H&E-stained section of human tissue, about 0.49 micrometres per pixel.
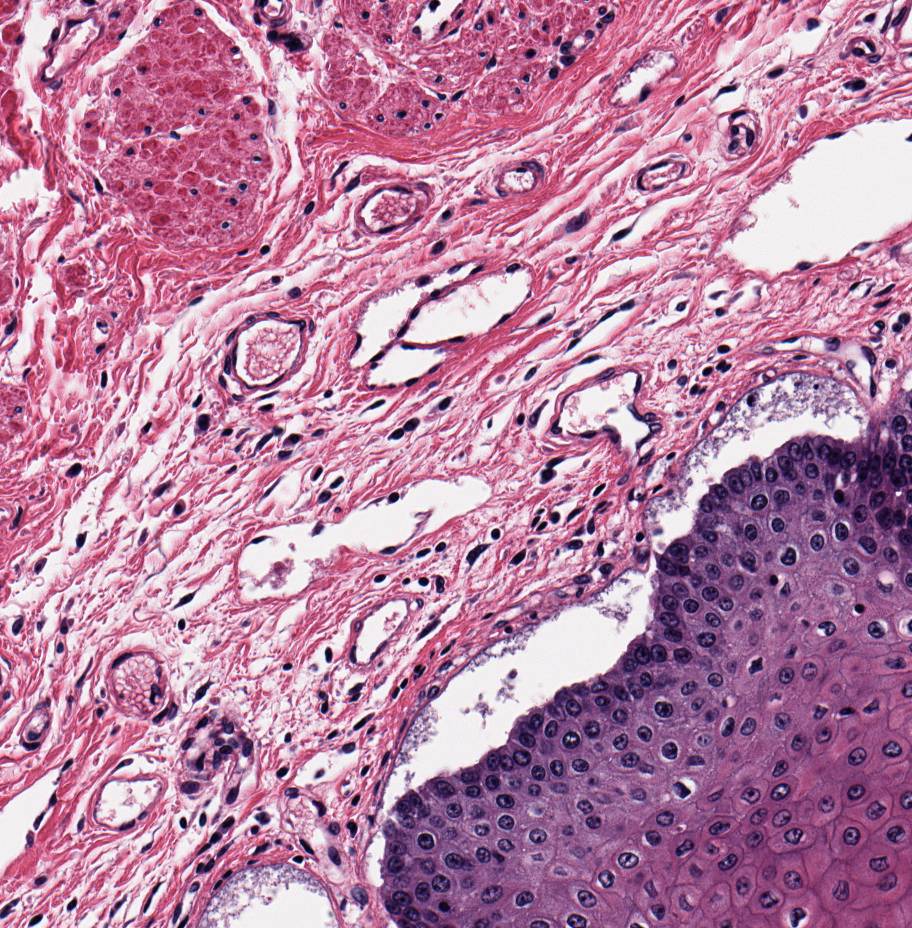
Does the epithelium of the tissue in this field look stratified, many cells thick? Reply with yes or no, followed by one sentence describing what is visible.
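Yes. A stratified squamous epithelium occupies the lower right corner of the field, with connective tissue filling the rest.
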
